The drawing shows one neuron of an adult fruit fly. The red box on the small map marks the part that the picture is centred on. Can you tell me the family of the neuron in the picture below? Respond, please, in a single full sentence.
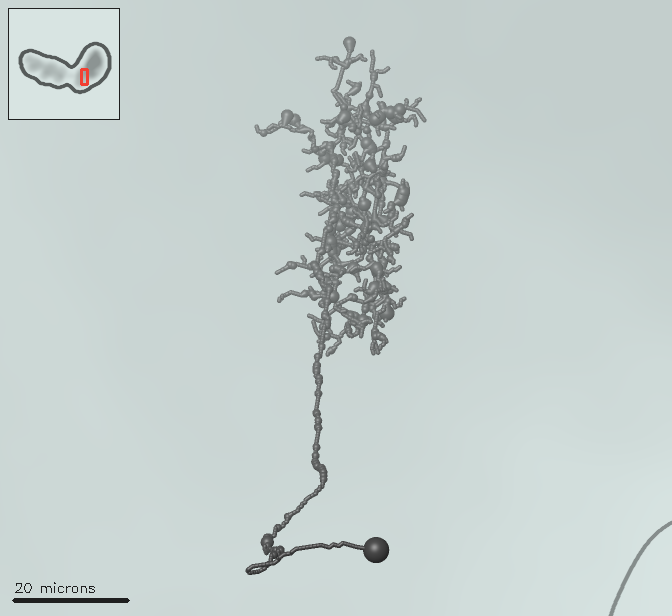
The family of the neuron is Pm.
